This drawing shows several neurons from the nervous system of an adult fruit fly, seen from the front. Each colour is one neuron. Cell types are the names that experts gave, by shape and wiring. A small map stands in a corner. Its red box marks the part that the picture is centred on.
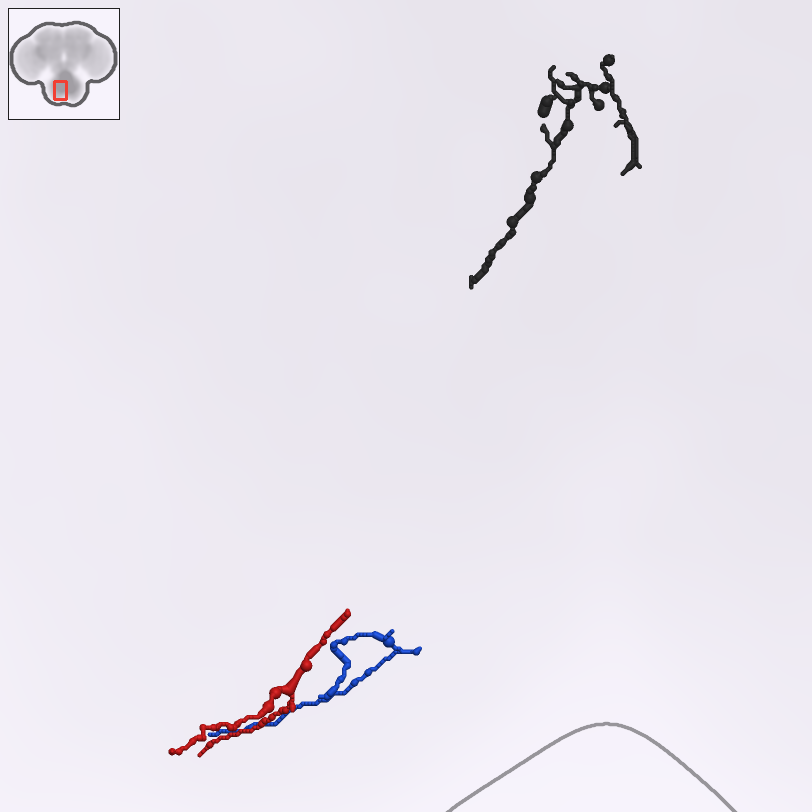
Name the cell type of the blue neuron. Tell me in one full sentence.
By type, the neuron is SNxx33.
